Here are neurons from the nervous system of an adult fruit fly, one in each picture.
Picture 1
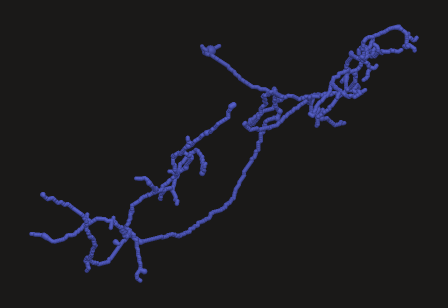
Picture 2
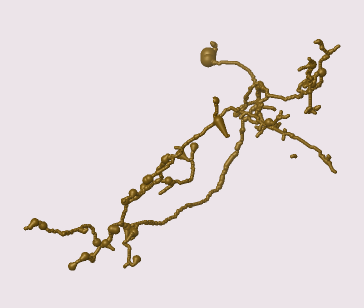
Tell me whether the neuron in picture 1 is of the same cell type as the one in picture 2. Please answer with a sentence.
They are of the same cell type.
